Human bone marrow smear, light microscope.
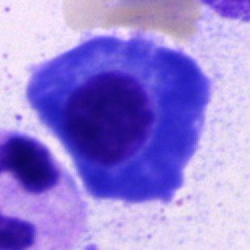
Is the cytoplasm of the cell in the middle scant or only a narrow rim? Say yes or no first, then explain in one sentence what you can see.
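No. The cytoplasm is abundant and forms a wide rim all around the nucleus.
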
